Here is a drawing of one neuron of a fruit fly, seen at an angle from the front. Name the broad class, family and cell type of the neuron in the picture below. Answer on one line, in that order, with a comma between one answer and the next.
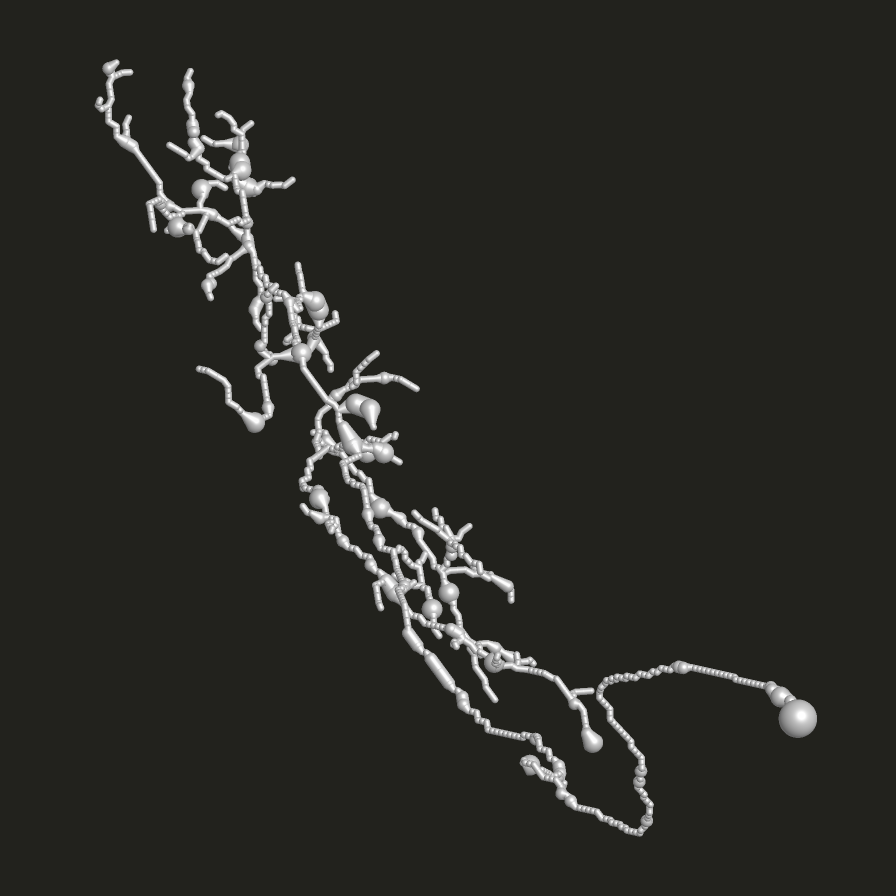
optic-lobe intrinsic neuron, Cm, Cm15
